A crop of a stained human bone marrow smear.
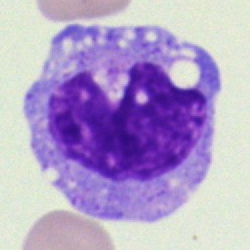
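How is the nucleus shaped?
Folded, with a deep notch opening toward the top.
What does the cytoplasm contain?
Fine, faint lilac granules; one large clear vacuole at upper right; a row of small clear vacuoles along the top edge.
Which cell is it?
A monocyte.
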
